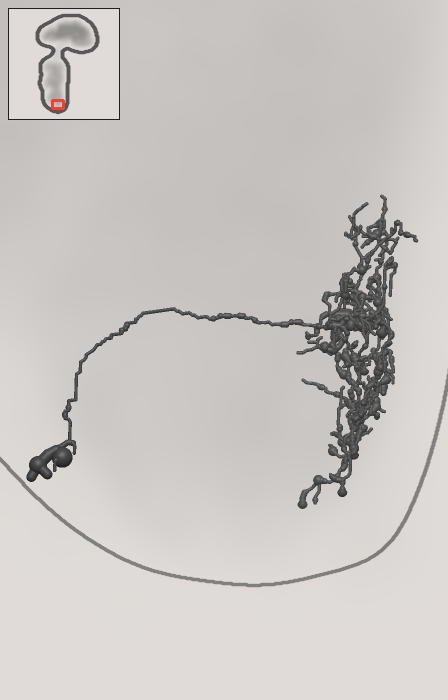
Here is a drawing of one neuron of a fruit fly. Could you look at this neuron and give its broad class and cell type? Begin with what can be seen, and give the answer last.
It is in the nerve cord and does not reach the brain. The picture shows dozens of branch ends. It is a nerve-cord intrinsic neuron. Its cell type is INXXX441.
